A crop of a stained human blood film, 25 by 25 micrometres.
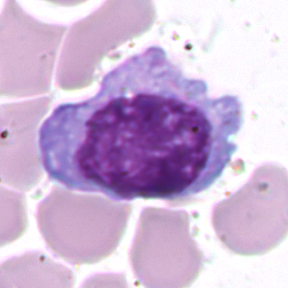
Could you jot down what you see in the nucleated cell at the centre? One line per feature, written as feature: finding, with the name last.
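Outline: irregular, ruffled and scalloped along top and right side
Nucleus position: lower part of cell, more cytoplasm above than below
Nucleus size: about 12 by 9 micrometres
Chromatin: dark purple, mottled, with scattered paler spots
Granules: none distinct in cytoplasm
Name: plasma cell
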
